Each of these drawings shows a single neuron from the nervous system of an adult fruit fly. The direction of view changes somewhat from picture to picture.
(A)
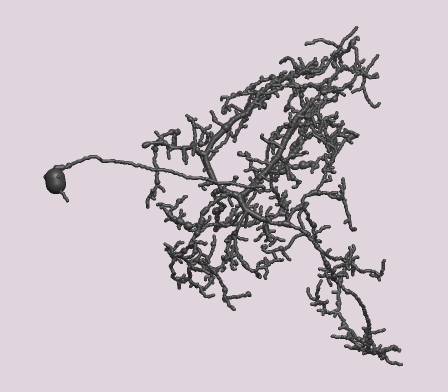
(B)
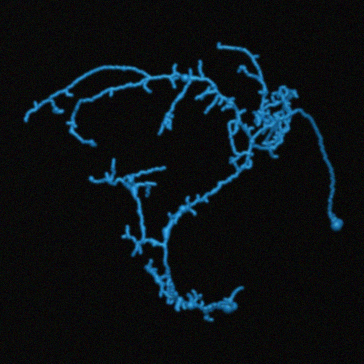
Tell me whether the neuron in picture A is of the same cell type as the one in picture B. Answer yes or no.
no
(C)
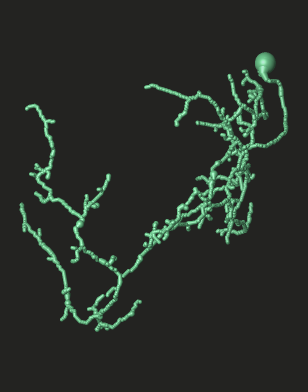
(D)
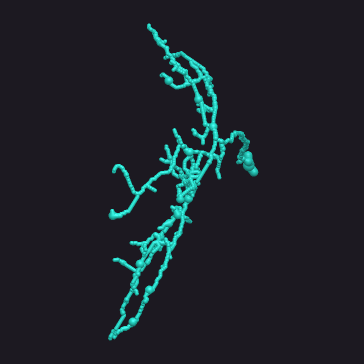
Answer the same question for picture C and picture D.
yes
